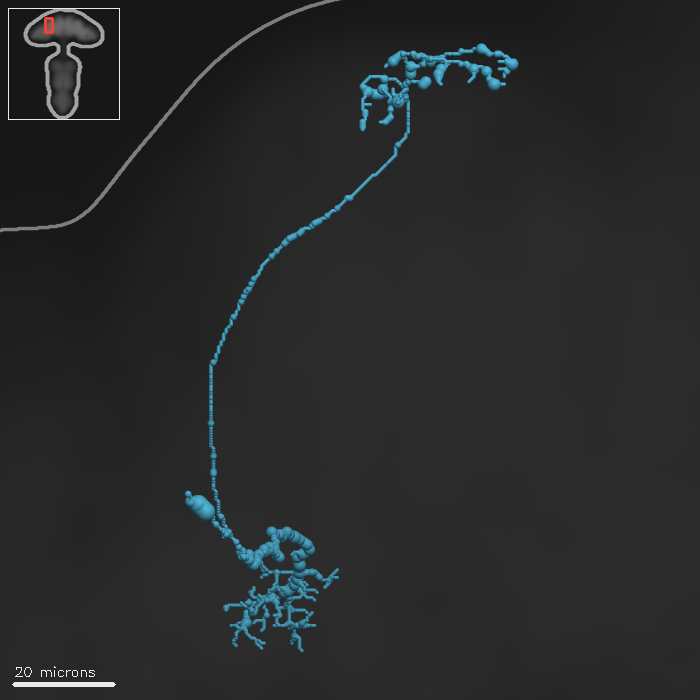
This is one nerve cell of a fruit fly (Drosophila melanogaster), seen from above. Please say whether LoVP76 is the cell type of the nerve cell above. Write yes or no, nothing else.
no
